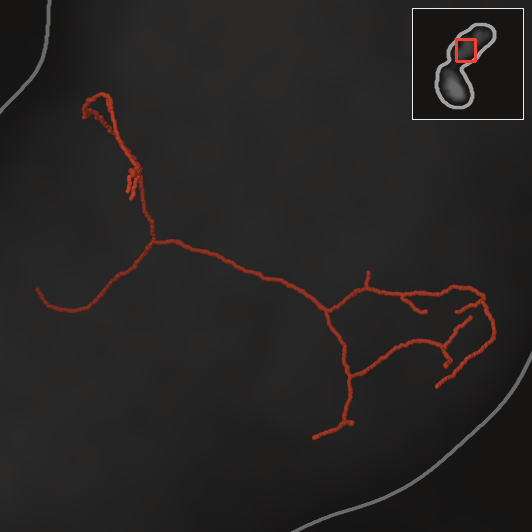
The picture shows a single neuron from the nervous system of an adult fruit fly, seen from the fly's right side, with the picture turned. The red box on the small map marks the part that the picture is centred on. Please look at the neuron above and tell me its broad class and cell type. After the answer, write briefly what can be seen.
It is a sensory neuron entering the nerve cord. Its cell type is SNxx26. The drawing shows no cell body. There are a dozen or fewer branch ends.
